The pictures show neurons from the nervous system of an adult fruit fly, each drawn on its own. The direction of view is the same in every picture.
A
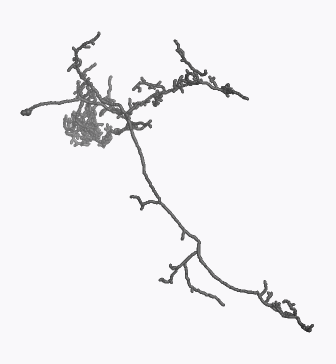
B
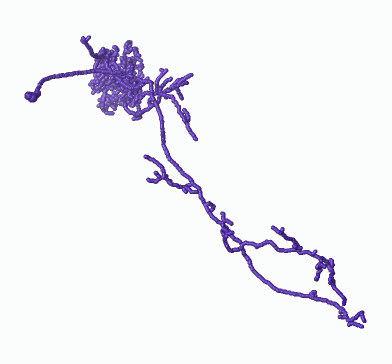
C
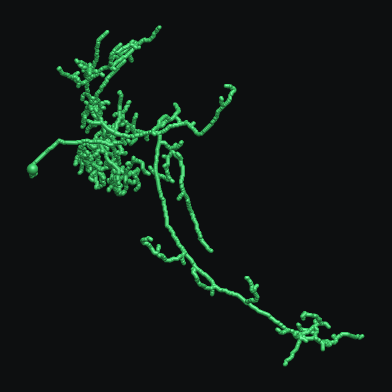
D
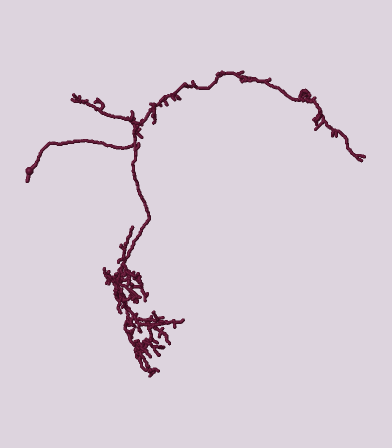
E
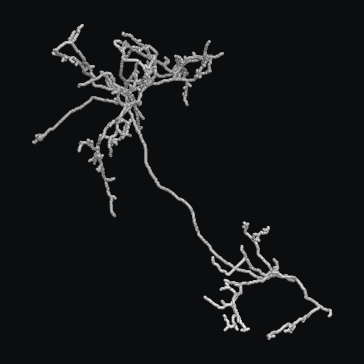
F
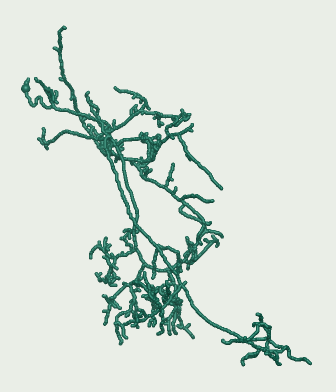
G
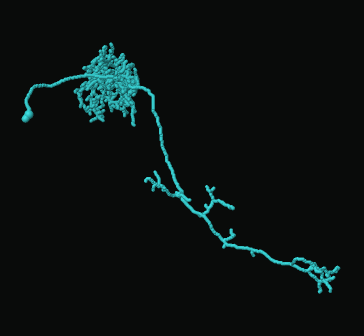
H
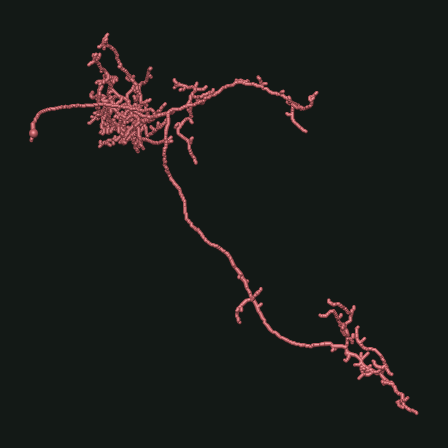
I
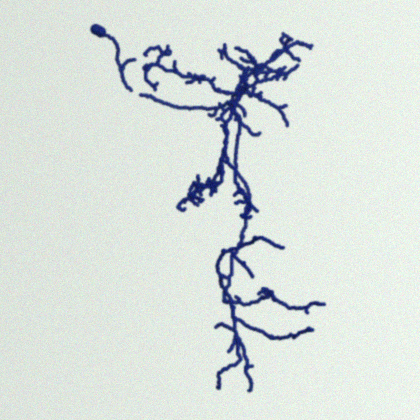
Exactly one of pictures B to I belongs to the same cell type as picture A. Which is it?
Picture H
